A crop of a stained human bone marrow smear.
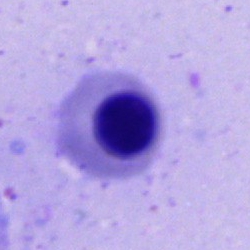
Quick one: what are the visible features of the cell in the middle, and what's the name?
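First, the nucleus lies off-centre, toward the right side of the cell. Second, it is stained evenly very dark blue-purple, and no chromatin pattern can be seen. Third, the cytoplasm is pale greyish-blue. Fourth, that cytoplasm forms a broad band on the left of the nucleus and only a thin rim on its right. The cell is an erythroblast.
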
